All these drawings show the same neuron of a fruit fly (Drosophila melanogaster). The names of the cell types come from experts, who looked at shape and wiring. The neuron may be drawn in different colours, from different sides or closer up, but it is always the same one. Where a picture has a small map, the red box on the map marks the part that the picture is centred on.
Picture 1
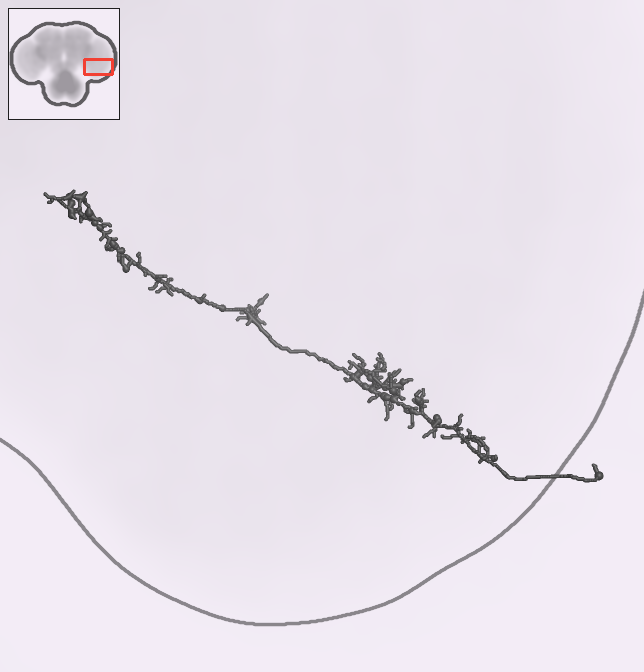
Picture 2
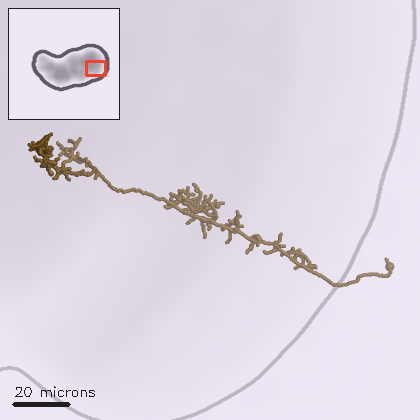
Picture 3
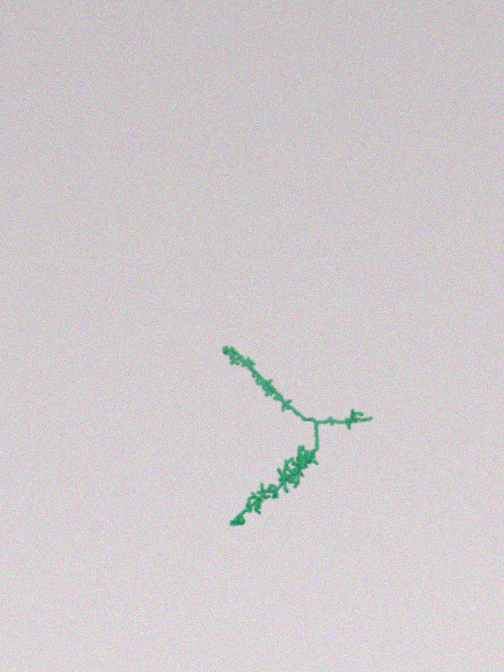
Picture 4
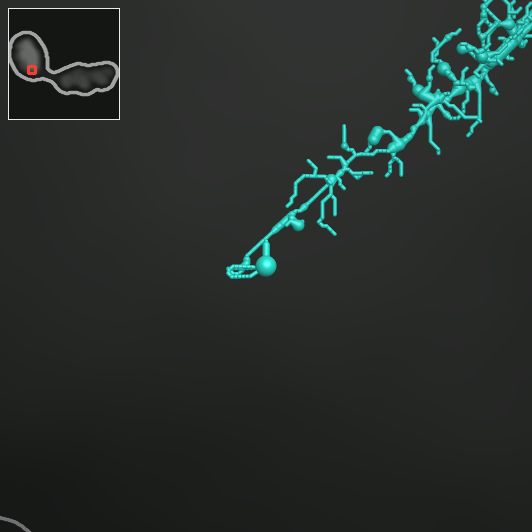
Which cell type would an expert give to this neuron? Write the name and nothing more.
TmY5a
